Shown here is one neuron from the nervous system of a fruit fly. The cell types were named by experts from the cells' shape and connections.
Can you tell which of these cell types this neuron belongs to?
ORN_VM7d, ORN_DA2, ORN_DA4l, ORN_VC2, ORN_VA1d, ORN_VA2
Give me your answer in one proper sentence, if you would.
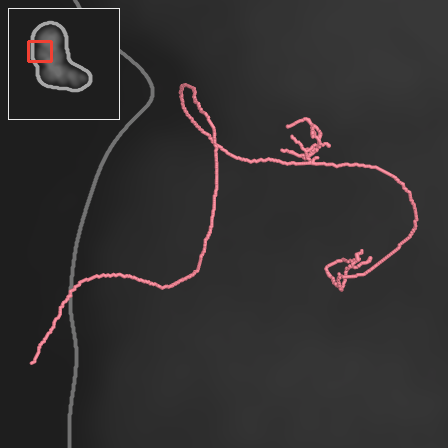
Under the cell type ORN_VM7d falls this neuron.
